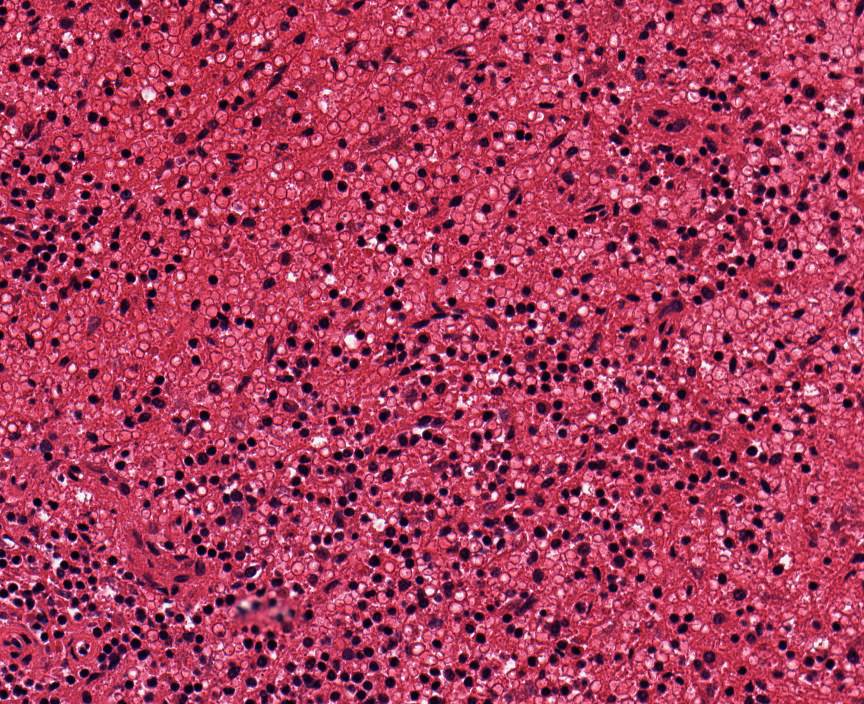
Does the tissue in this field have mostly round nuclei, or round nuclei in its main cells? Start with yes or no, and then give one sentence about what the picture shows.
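Yes. Most nuclei are small, round and darkly stained.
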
